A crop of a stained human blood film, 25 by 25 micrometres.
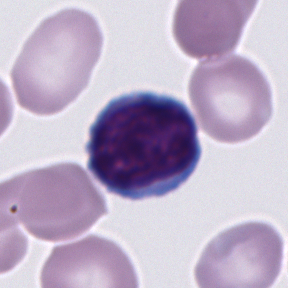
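Typical lymphocyte, the nucleated cell at the centre. In size, the cell is about 10 micrometres across. Next, the nucleus is oval in outline and fills about 80% of the cell's area, its chromatin dark purple and coarsely clumped. Last, the blue cytoplasm is only a thin rim around the nucleus, widest along the lower edge of the cell.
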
